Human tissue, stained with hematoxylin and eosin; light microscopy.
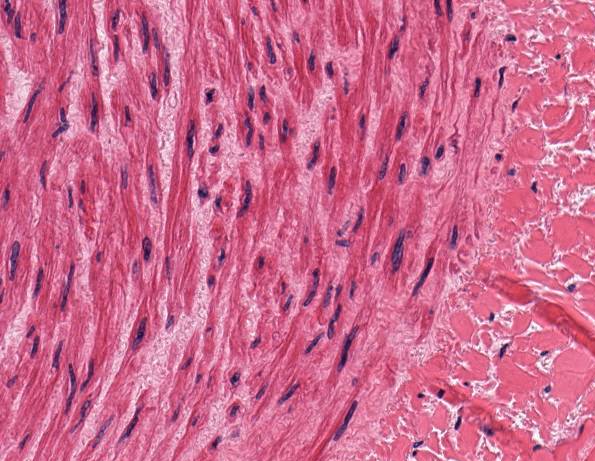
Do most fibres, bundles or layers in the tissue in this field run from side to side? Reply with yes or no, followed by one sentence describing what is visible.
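No. In the left and centre the cells lie in long, slightly wavy bundles running roughly up and down the field.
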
